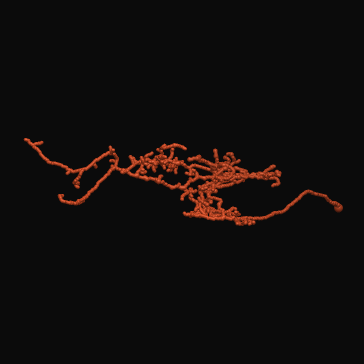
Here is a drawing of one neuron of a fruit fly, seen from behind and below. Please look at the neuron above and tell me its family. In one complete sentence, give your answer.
Of family hemilineage MD_SA1 is the neuron in these images.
